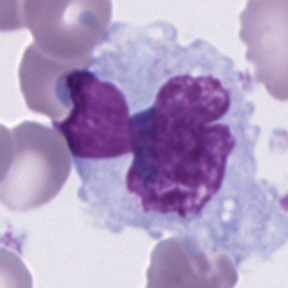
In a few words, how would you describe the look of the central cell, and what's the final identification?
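Nucleus: folded into a smaller left part and a larger right part. Chromatin: fine and lacy, with paler streaks between the strands. Cytoplasm: foamy with many small clear vacuoles, holding only sparse, fine pinkish-purple granules. The cell is a monocyte.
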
